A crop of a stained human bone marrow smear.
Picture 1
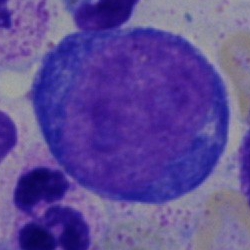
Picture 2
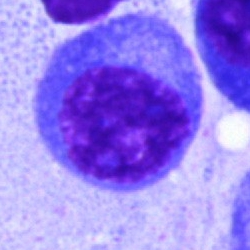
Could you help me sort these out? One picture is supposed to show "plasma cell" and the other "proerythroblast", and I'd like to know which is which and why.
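Picture 2 is the plasma cell, which leaves the proerythroblast for picture 1. Where they part most plainly is the chromatin: fine and evenly spread in the proerythroblast, with no coarse clumps, but gathered into dark purple masses with paler patches between them in the plasma cell.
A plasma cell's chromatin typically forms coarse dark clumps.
Neither cell shows granules in its cytoplasm; in the proerythroblast the cytoplasm forms a narrow deep blue rim around the nucleus, and in the plasma cell it stains blue.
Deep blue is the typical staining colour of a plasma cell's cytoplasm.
Both outlines are round; the plasma cell's is also smooth, and the proerythroblast's surface has no projections. No distinct nucleoli are visible in the plasma cell. Parts of other nucleated cells lie just above and to the upper right of the plasma cell.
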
